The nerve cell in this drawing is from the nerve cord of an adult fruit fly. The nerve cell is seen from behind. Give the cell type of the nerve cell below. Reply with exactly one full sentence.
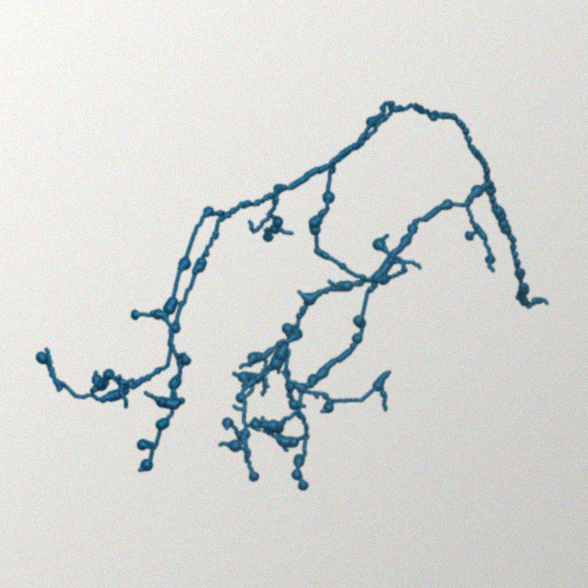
The cell type designation of this nerve cell is DNg63.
